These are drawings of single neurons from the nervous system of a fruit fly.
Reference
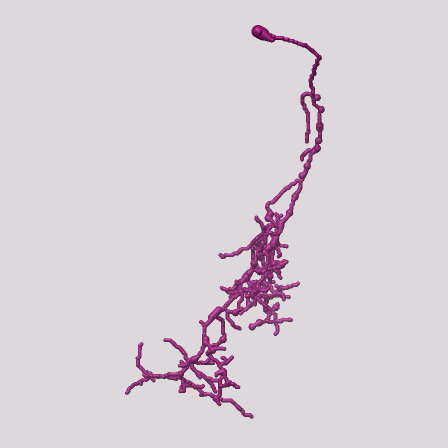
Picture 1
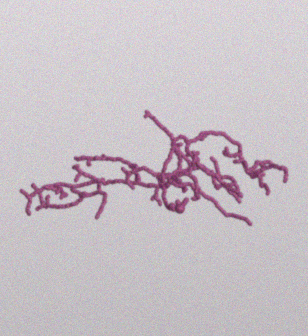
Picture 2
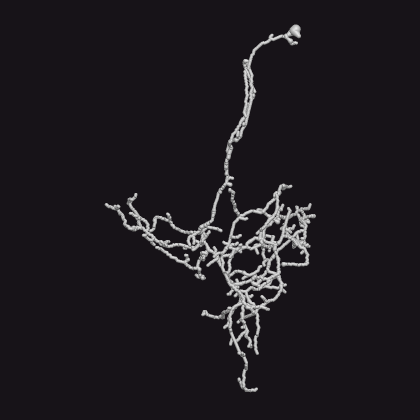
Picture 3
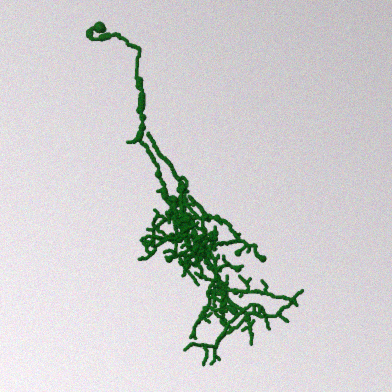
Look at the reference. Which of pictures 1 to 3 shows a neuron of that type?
3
